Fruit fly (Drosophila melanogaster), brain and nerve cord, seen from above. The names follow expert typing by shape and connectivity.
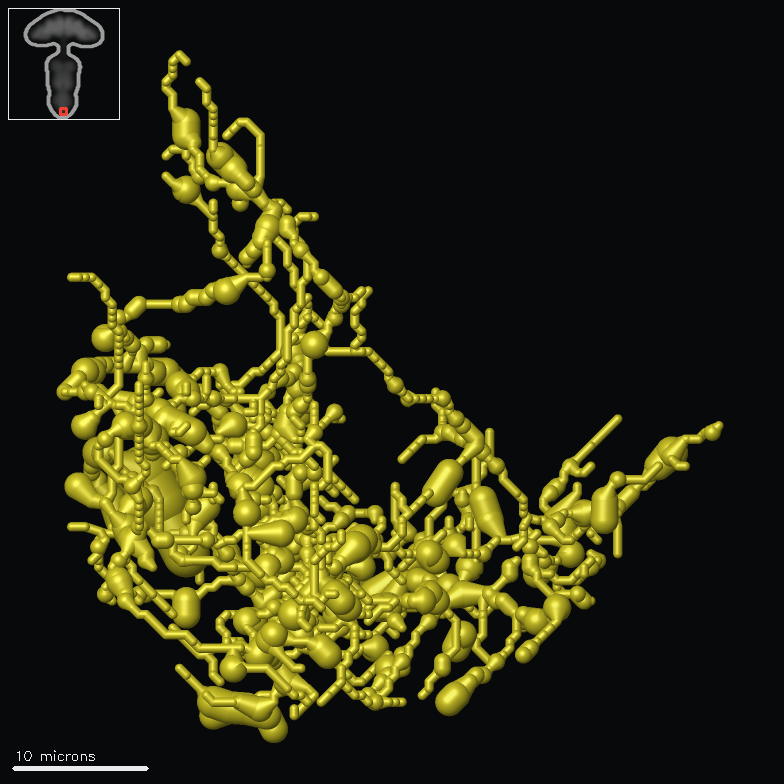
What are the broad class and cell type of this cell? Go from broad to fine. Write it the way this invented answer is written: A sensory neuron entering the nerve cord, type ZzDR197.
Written: A nerve-cord intrinsic neuron, type INXXX336.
